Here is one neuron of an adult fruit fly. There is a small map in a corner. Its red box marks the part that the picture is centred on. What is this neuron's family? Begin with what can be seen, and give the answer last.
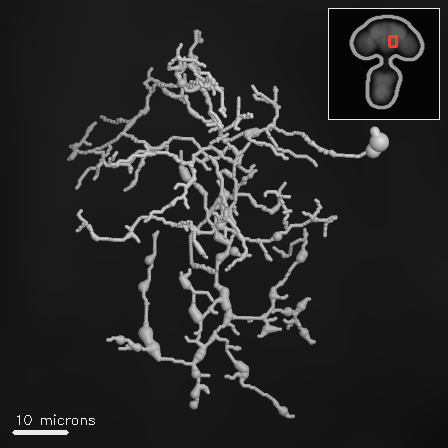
From top to bottom in the picture it spans about 75 microns. The picture shows dozens of branch ends. It is a central-brain intrinsic neuron. Its family is hemilineage TRdl_b.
